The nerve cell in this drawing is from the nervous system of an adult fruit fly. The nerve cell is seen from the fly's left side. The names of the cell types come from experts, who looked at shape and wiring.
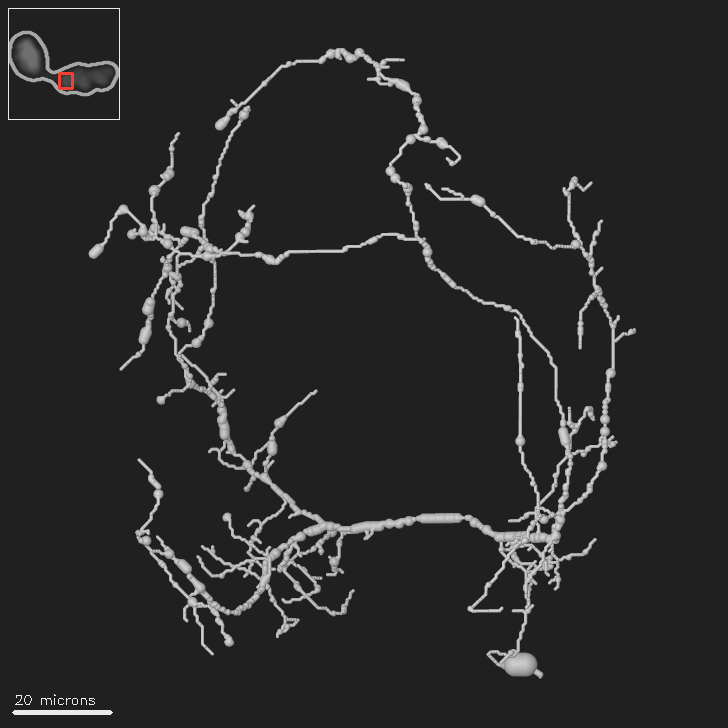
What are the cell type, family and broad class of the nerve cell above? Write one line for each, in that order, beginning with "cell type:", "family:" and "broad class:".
cell type: IN04B066
family: hemilineage 04B
broad class: nerve-cord intrinsic neuron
